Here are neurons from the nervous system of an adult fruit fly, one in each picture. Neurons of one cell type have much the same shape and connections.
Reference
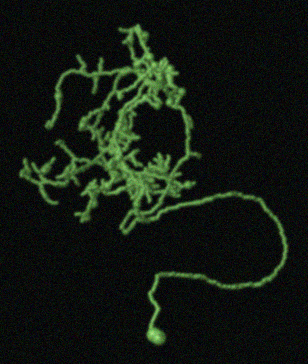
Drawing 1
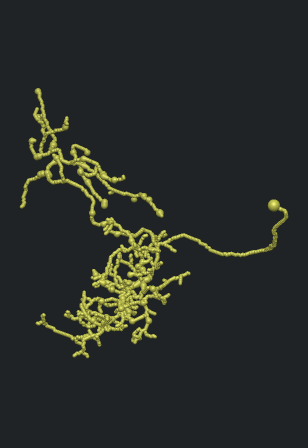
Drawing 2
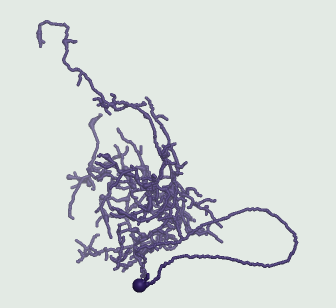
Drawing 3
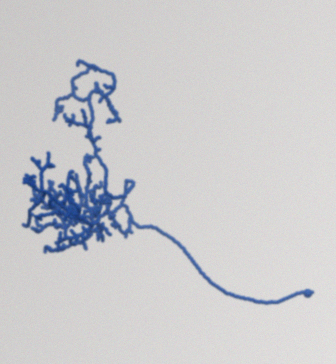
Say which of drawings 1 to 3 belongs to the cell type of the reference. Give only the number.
2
